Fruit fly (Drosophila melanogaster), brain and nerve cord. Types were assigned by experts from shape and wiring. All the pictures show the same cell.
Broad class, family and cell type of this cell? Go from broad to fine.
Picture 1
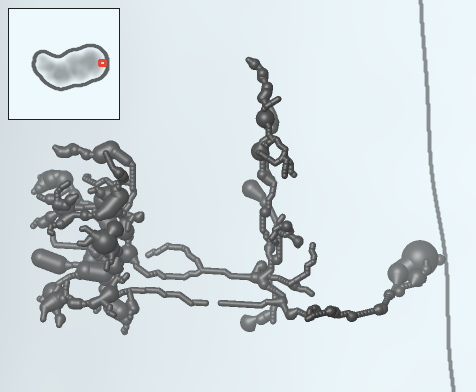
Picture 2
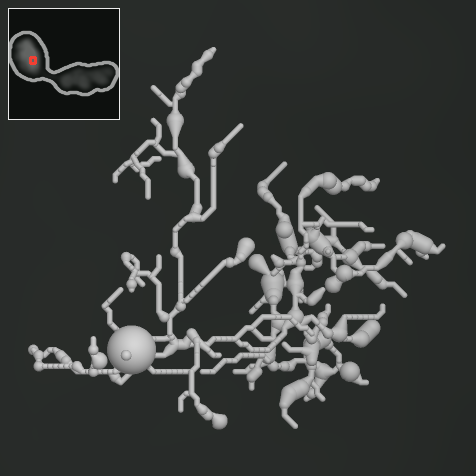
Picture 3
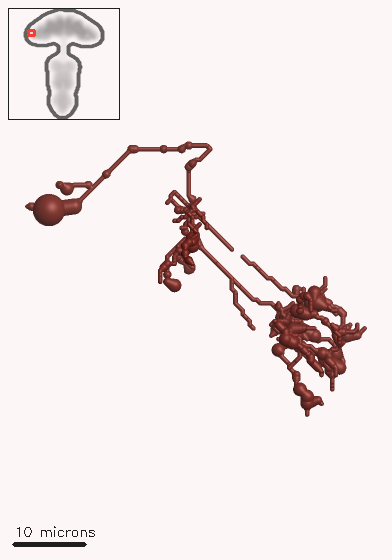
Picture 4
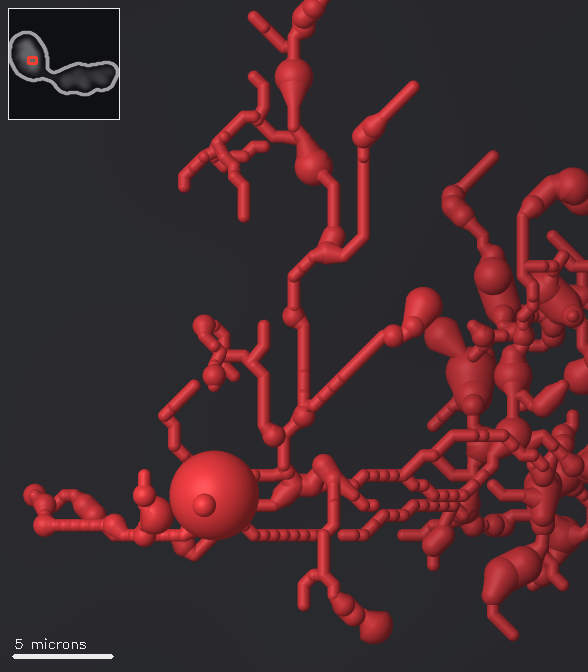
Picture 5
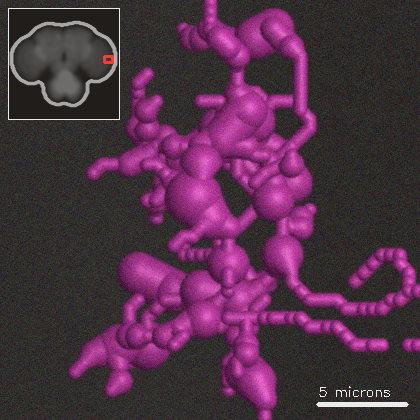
optic-lobe intrinsic neuron; Dm; Dm10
